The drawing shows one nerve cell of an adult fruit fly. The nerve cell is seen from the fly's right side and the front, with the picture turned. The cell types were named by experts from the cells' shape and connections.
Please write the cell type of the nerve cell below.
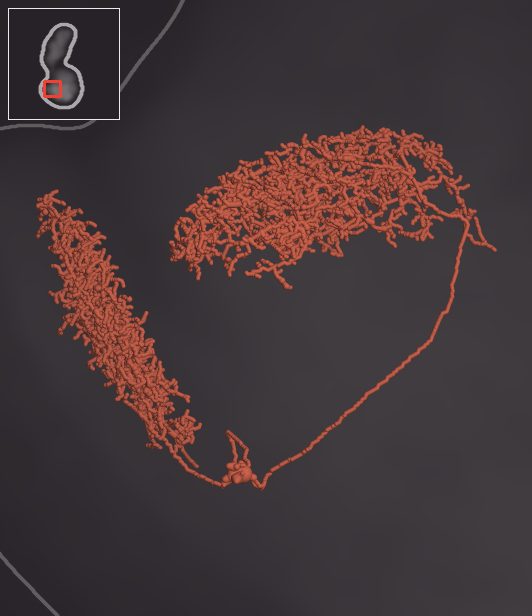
MeLo8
